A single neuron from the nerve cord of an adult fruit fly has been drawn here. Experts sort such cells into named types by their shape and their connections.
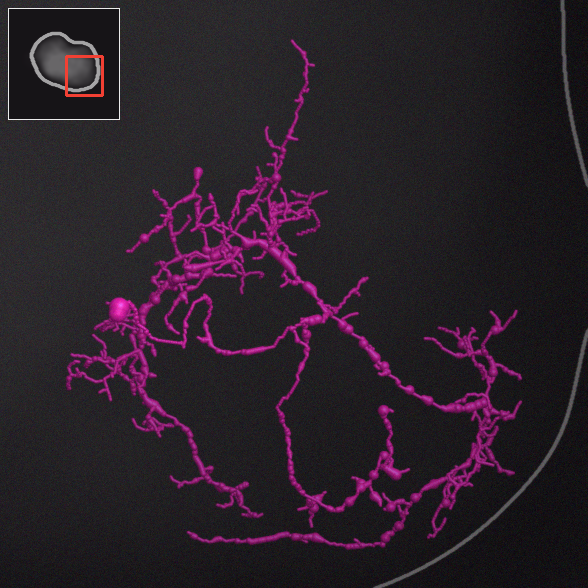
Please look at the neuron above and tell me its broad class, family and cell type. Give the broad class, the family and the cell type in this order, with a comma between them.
nerve-cord intrinsic neuron, hemilineage 16B, IN16B097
